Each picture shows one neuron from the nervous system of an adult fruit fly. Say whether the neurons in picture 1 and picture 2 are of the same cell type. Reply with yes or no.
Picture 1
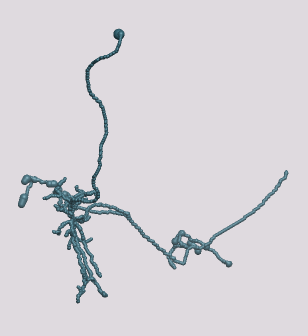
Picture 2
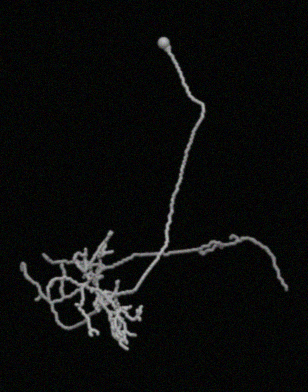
no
